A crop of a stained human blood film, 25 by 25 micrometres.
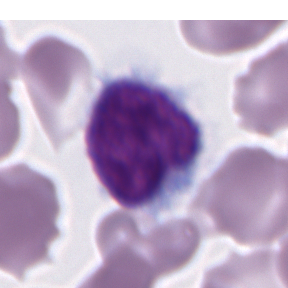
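Hairy cell, the nucleated cell at centre of a stained peripheral blood smear. Fine, hair-like projections along the edge. Nucleus fills most of the cell; cytoplasm a scant pale blue rim, widest at lower right of the nucleus.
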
